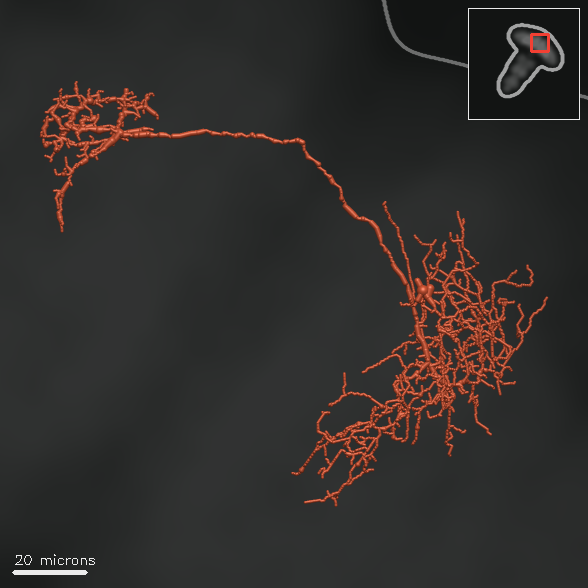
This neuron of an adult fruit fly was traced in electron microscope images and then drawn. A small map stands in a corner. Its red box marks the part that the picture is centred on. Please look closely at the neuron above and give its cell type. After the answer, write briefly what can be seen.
The cell type is GNG582. It is a central-brain intrinsic neuron. The cell body can be seen on the right of the picture. By the scale bar it is about 140 microns wide in this view.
